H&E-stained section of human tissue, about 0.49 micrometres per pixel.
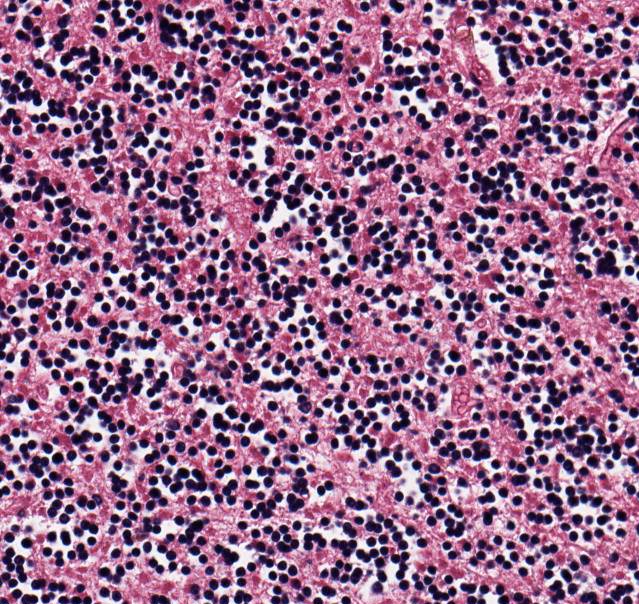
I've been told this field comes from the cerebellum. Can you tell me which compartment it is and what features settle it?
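Answer: the granular layer. Densely packed small cells fill the whole field evenly, with no layers, lobules or other organised units. Their nuclei are small, round, uniform and darkly stained throughout, and most show only a scant rim of cytoplasm or none visible.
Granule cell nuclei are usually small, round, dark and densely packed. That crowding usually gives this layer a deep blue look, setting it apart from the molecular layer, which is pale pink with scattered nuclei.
No large cells with abundant cytoplasm stand out anywhere.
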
